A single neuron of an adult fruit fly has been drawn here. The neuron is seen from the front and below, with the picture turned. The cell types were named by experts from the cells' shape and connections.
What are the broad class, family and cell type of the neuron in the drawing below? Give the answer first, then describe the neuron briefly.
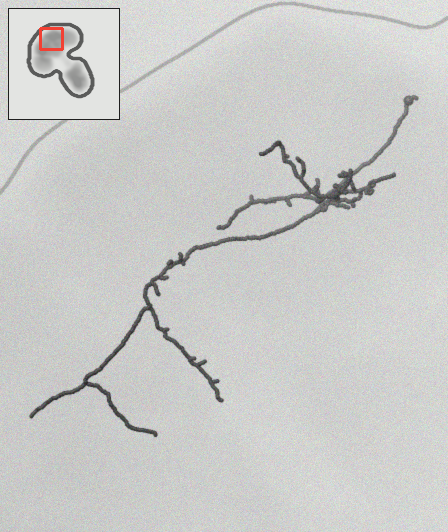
It is a central-brain intrinsic neuron. The family is hemilineage LHp2. It is of cell type LHPV6f1. Its cell body lies at the upper right of the picture. In this view it is about as wide as it is tall.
